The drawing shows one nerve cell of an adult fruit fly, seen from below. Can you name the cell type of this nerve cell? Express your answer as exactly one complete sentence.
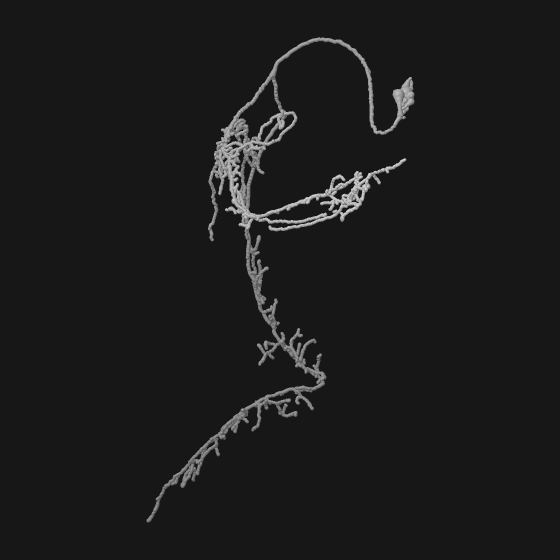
This particular nerve cell has the cell type 5thsLNv_LNd6.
